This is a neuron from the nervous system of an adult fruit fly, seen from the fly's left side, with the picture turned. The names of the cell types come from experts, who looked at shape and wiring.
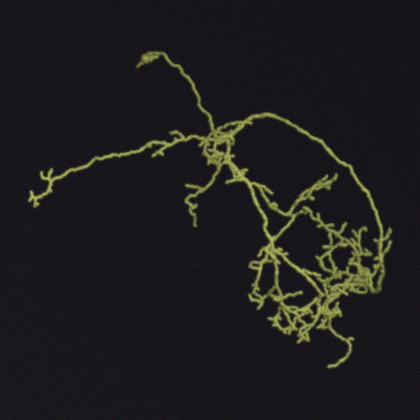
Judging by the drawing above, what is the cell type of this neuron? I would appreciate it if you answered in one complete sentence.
It is CB0682 that this neuron is, by cell type.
